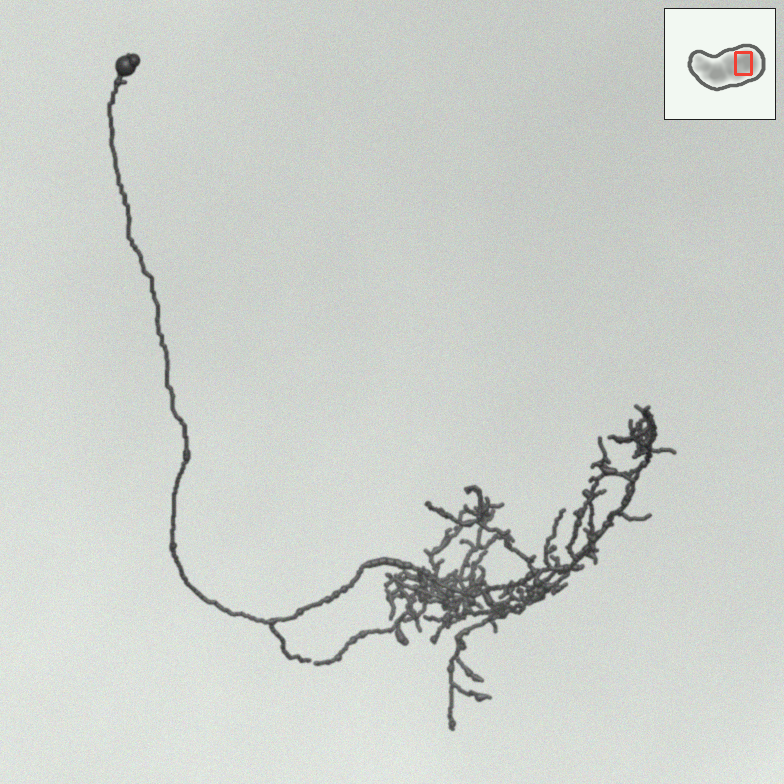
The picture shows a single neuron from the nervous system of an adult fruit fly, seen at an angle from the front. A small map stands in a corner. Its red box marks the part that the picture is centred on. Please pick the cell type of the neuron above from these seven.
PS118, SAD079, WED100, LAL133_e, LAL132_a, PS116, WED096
LAL132_a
